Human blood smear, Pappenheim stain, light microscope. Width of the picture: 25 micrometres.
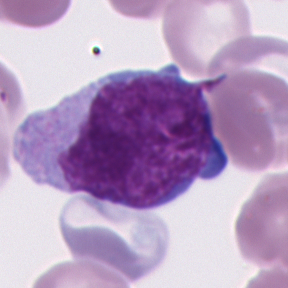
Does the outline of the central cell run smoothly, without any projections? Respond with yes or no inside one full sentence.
No, the edge of the cell is rough rather than smooth and even.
